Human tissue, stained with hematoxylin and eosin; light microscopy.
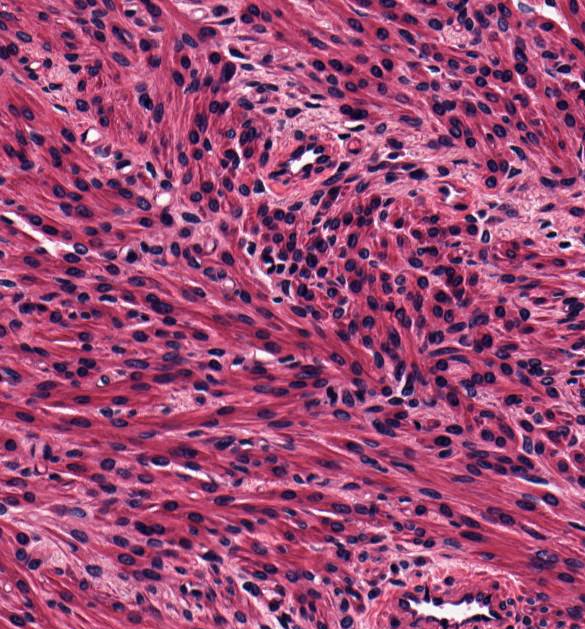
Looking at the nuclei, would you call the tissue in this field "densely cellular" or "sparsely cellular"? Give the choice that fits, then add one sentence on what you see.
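Densely cellular. There is very little stroma between the cells, so the field is densely cellular throughout.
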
